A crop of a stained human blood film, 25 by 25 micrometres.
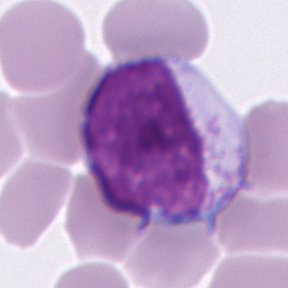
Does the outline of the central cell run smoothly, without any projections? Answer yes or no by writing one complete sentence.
No, the cell does not have a smooth edge, since its outline is rough.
